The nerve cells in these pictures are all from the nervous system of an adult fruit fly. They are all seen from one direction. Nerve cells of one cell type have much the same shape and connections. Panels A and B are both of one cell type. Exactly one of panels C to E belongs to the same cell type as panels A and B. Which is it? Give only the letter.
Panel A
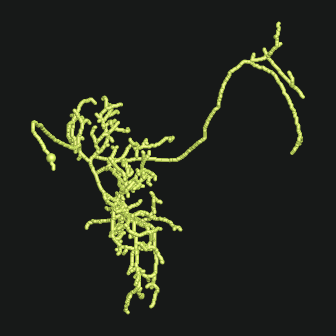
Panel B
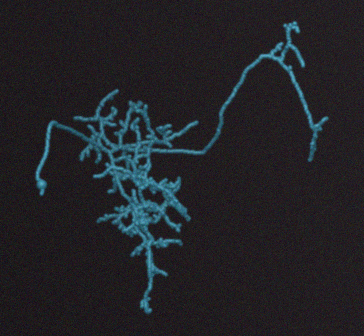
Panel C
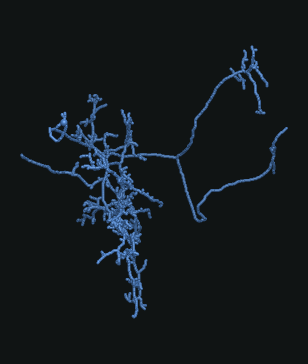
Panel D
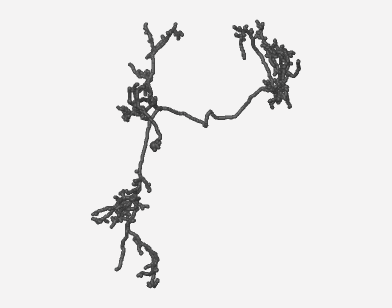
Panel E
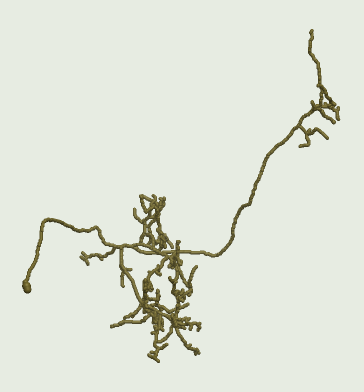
C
